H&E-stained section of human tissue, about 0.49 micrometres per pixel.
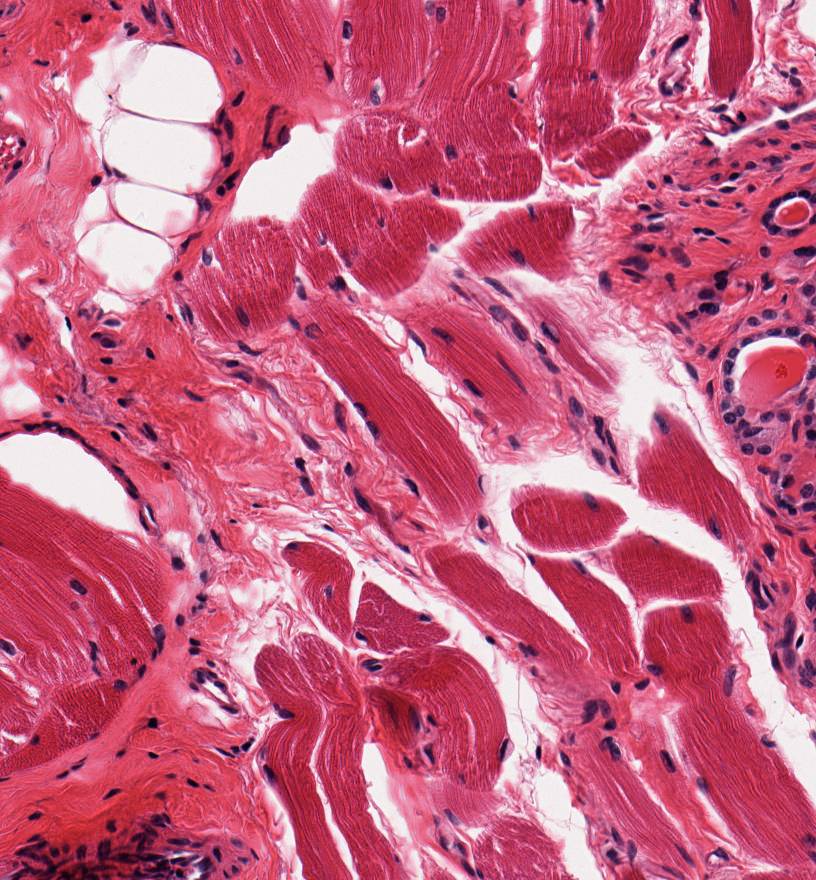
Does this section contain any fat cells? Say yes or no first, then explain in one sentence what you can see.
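Yes. A small cluster of empty-looking adipocytes lies in the upper left corner.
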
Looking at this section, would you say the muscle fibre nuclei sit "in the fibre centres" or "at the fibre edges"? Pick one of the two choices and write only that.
At the fibre edges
